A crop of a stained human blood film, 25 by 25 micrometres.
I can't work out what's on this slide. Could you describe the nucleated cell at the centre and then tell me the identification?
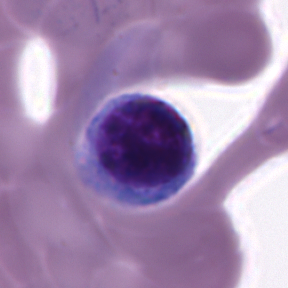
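Let me start with the outline: round and smooth. The nucleus, also round and about 8 micrometres across, sits slightly off-centre toward the upper right. Its chromatin stains dark purple and looks dense. The cytoplasm is only a narrow rim, widest on the lower left. So this is a plasma cell.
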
